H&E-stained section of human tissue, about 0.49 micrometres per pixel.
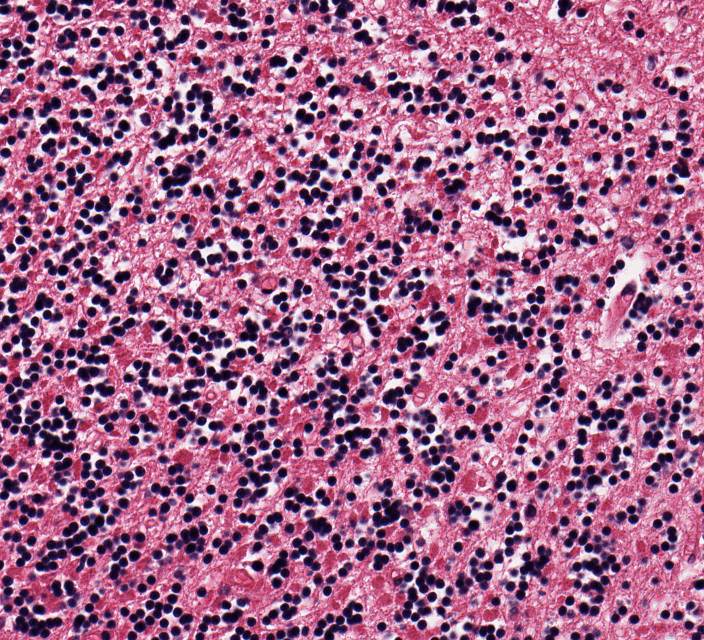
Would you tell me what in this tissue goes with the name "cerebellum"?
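This is cerebellum. Across nearly the whole field, small cells with dark nuclei are packed densely and fairly evenly. Most of those nuclei are small, round and darkly stained, and I can see almost no cytoplasm around them. The upper right corner is different, though: it has fewer nuclei, and more of the pink fibrillary background shows through.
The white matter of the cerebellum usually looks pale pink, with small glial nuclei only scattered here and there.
So that sparser, pinker upper right corner comes nearer to that description than the rest of the field does.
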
